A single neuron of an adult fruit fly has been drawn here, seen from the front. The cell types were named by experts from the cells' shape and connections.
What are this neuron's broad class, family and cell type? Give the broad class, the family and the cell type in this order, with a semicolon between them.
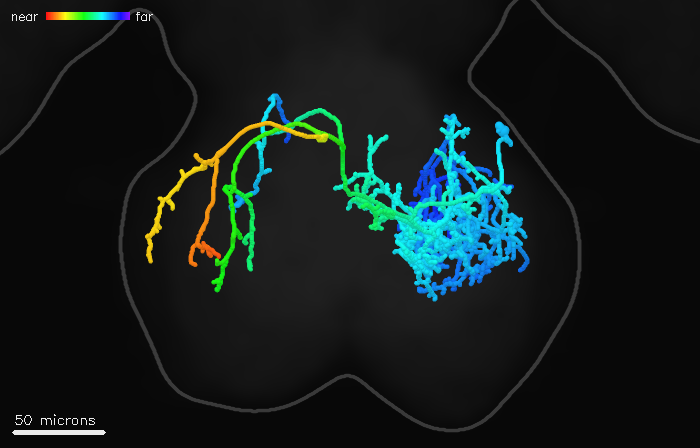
nerve-cord intrinsic neuron; hemilineage 18B; IN18B005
